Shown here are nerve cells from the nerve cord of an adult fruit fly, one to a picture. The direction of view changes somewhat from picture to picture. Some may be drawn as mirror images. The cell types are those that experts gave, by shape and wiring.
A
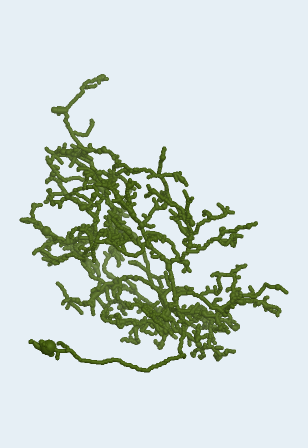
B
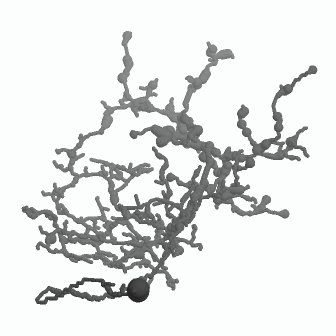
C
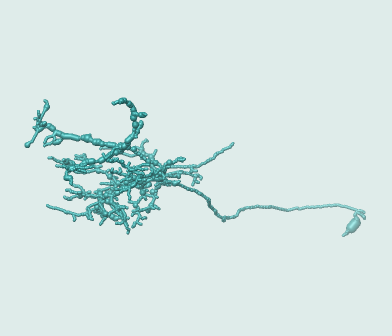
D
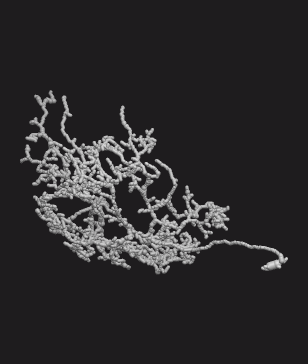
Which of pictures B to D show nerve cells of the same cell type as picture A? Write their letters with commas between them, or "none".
D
